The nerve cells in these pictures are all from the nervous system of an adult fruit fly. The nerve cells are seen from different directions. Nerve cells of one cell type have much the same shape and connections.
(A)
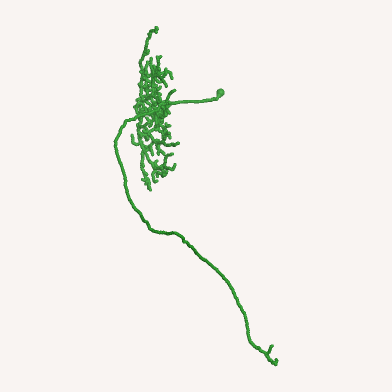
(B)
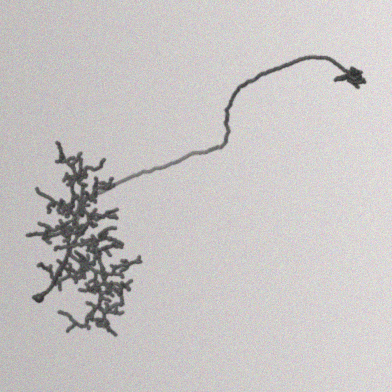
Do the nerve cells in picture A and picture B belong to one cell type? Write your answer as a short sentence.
They are of the same cell type.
